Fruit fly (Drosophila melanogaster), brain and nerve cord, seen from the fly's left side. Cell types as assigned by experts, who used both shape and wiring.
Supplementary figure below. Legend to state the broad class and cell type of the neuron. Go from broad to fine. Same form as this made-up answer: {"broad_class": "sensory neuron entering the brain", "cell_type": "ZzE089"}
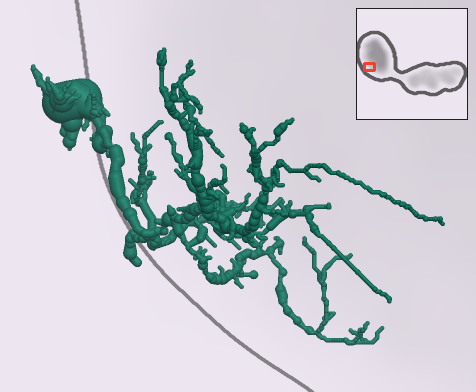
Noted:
{"broad_class": "motor neuron of the brain", "cell_type": "MN12D"}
